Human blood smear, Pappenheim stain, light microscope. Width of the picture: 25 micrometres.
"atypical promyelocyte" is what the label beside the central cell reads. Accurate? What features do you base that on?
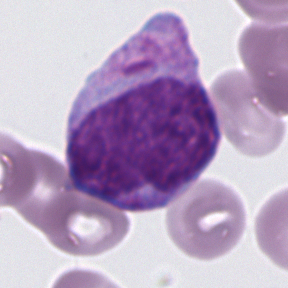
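Yes, atypical promyelocyte holds up here, and myeloblast is the name to test it against. What tips it, I think, is the cytoplasm: pale grey-blue with a faint lilac tinge.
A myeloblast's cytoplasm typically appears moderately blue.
So that shade speaks against myeloblast. The rest I'll simply record: the outline is irregular and tapers to a blunt point at the top, the cell measures about 18 by 13 micrometres, and the nucleus lies toward the bottom. No vacuoles are seen, and red cells touch the cell on its right and lower-left sides.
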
